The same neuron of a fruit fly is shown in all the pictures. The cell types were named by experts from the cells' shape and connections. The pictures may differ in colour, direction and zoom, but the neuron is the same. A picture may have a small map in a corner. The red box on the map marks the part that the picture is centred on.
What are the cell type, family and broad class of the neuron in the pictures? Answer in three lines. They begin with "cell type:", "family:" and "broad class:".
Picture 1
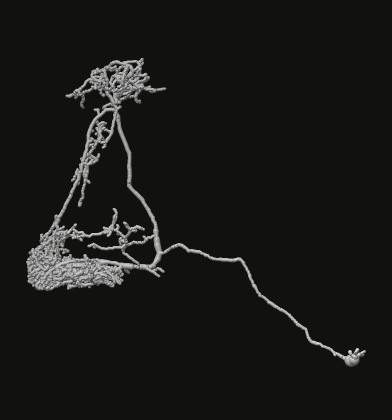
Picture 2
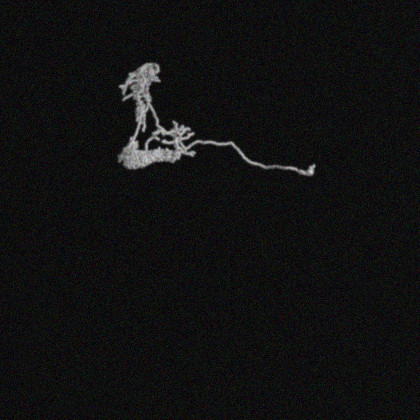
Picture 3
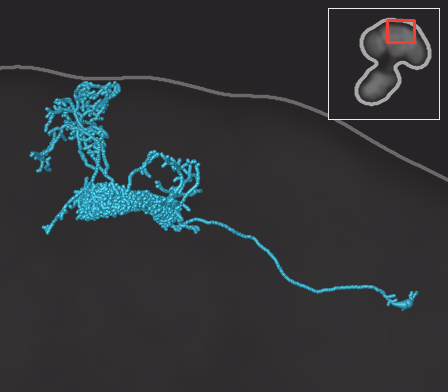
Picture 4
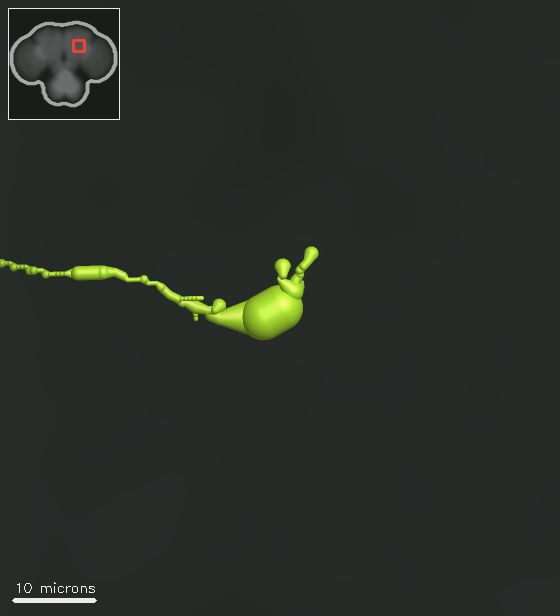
cell type: MBON06
family: MBON
broad class: central-brain intrinsic neuron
